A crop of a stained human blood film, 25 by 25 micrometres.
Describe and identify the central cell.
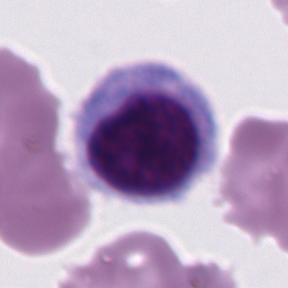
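This cell has a roughly round outline with a slightly frayed edge and measures about 13 micrometres across. Its nucleus is round in outline, about 9 micrometres across, and fills about 60% of the cell's area. The nucleus sits toward the lower part of the cell, leaving a wider band of cytoplasm above it. The chromatin is dense and stains dark purple, and no nucleoli are visible in the nucleus. The cell shown is a hairy cell.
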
